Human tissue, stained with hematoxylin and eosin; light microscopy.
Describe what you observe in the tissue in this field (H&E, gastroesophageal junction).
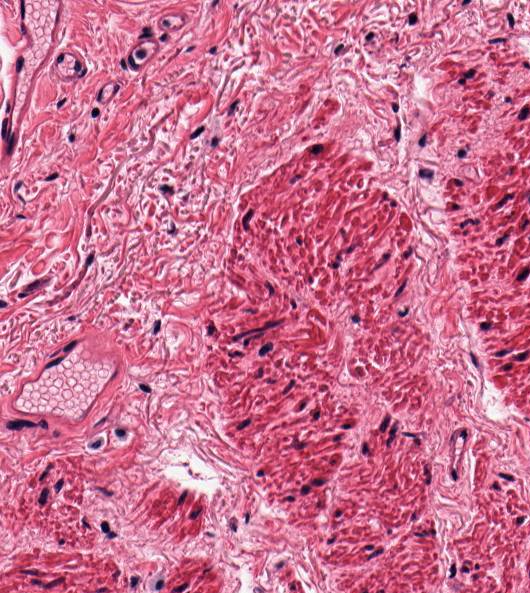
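Smooth muscle sits in irregular bundles across the centre and right side, split up by strands of collagenous stroma. The large central bundle is cut mostly across or obliquely, so its cells appear as crowded small pink profiles, their cytoplasm a deeper red than the stroma. Over at the left edge, about midway down, a pink rim encloses a rounded structure with a pale, honeycomb-like interior.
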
